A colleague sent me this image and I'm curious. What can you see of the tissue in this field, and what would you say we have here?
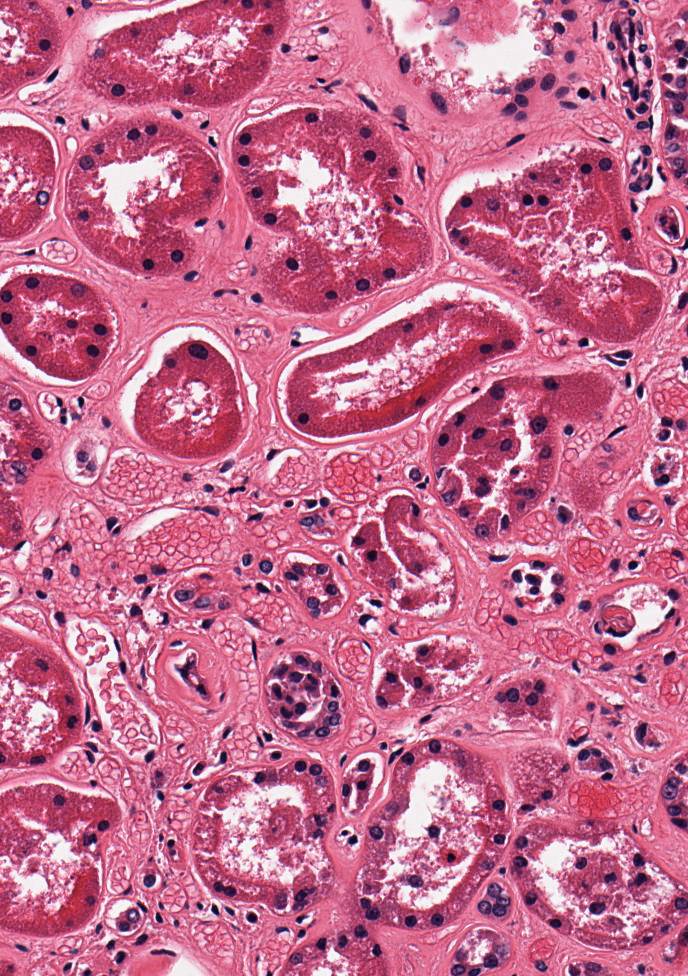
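Large tubules have a single layer of tall cuboidal cells with deeply eosinophilic, granular cytoplasm and small, round, dark basal nuclei. Smaller tubules in the lower middle have lower cuboidal cells with less cytoplasm and more closely spaced nuclei. Thin-walled capillaries between tubules, especially centrally, are tightly packed with red blood cells. This is renal cortex.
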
